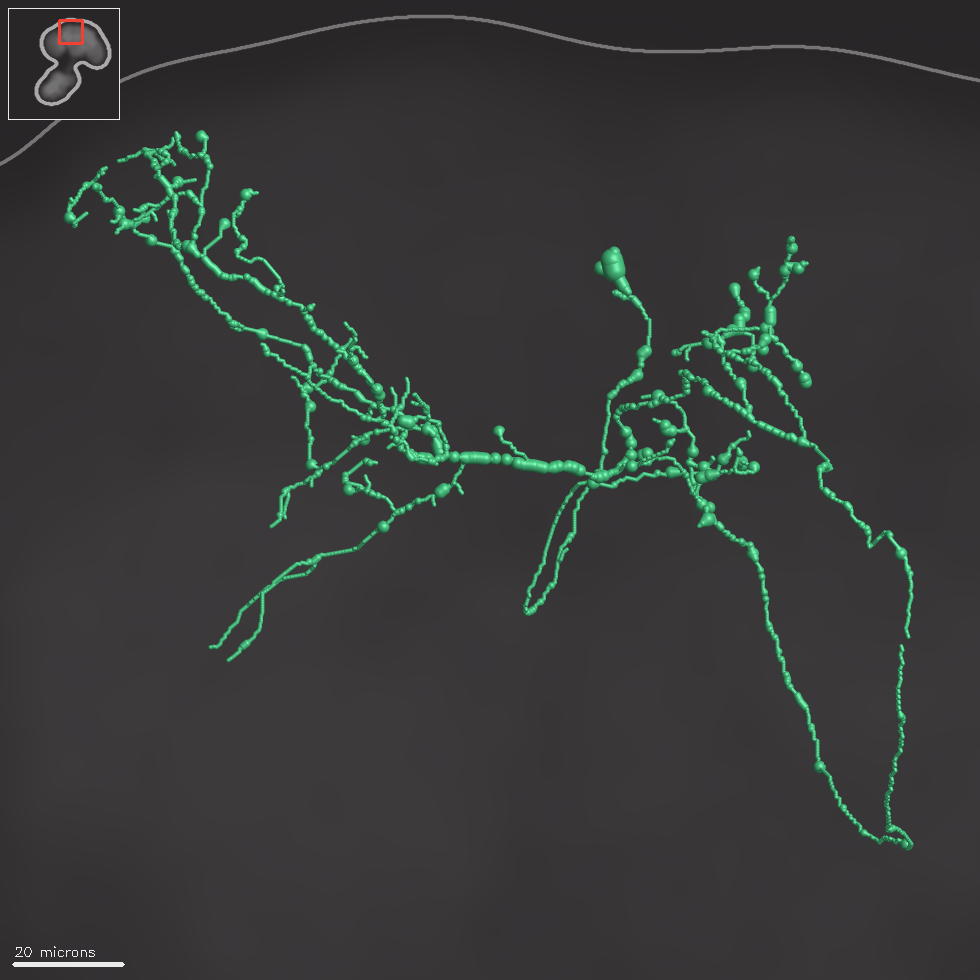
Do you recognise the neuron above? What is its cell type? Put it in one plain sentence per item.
The cell type is SMP378.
